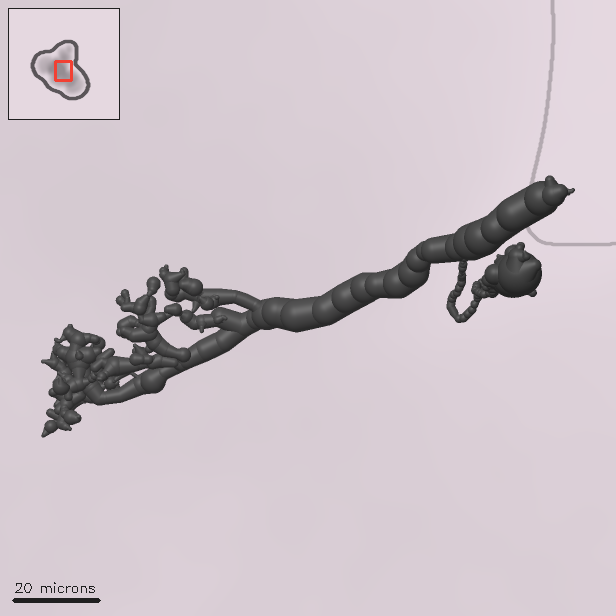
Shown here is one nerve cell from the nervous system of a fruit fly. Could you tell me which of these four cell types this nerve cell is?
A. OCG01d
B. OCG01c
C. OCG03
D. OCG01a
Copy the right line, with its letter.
A. OCG01d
